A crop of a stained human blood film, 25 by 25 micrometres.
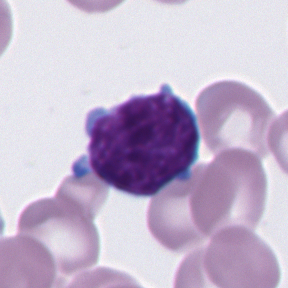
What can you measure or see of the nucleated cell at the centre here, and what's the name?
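Starting with size, the nucleus measures about 10 by 8 micrometres and is roughly round with a slightly uneven edge. Next, the chromatin is dark purple and coarsely clumped. Then the outline: small pale-blue knob-like projections stick out from the left side, and these bulges make it irregular. Finally, the cell is a typical lymphocyte.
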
